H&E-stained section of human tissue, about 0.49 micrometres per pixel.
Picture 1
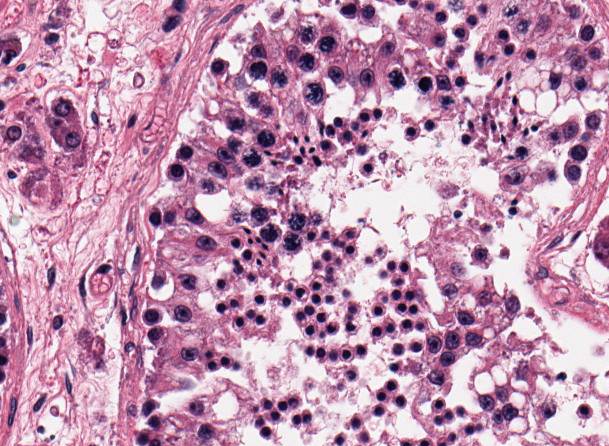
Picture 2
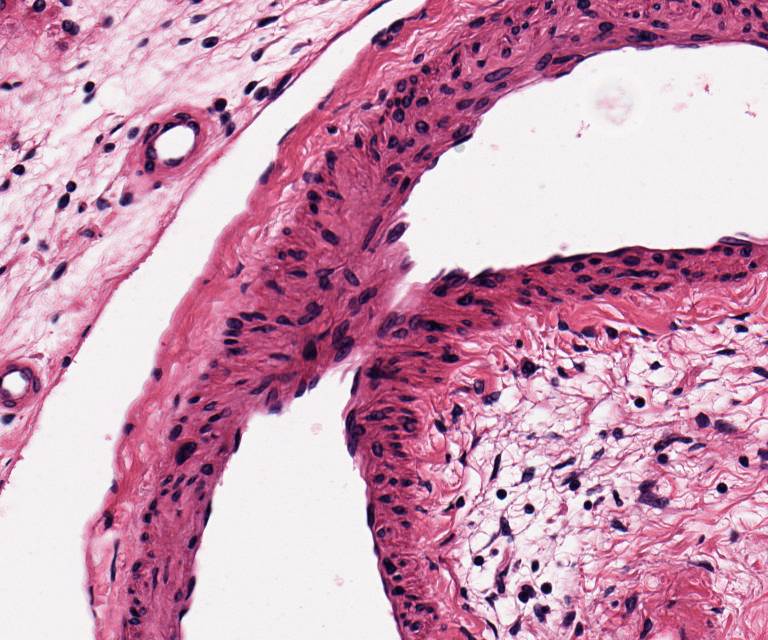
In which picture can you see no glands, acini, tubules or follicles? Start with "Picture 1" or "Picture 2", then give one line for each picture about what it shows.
Picture 2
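In picture 1: A single large tubule cut across fills most of the field, with a band of pink fibrous tissue running down its left side.
In picture 2: No glands are present anywhere in the field.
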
